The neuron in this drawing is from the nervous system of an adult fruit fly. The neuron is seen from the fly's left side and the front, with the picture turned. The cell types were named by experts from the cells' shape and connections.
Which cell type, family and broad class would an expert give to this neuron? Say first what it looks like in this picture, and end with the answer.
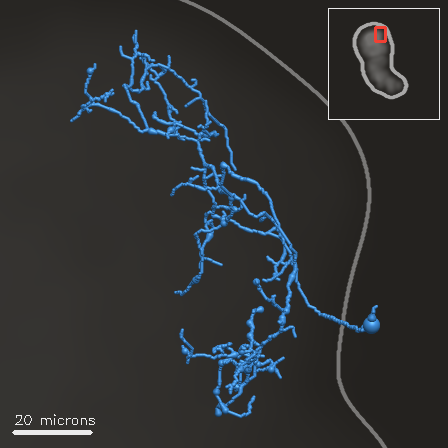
Its cell body lies at the lower right of the picture. From top to bottom in the picture it spans about 100 microns. The picture shows dozens of branch ends. The cell type is CB3120. Its family is hemilineage SLPpm3. Its broad class is central-brain intrinsic neuron.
